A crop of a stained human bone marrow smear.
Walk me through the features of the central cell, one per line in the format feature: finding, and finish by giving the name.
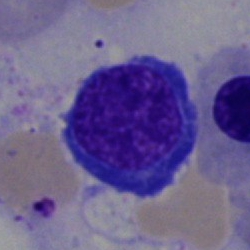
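Colour: deep blue cytoplasm
Rim: narrow, widest along the lower edge of the cell
Granules: none visible in the cytoplasm
Vacuoles: none in the cytoplasm
Name: erythroblast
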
